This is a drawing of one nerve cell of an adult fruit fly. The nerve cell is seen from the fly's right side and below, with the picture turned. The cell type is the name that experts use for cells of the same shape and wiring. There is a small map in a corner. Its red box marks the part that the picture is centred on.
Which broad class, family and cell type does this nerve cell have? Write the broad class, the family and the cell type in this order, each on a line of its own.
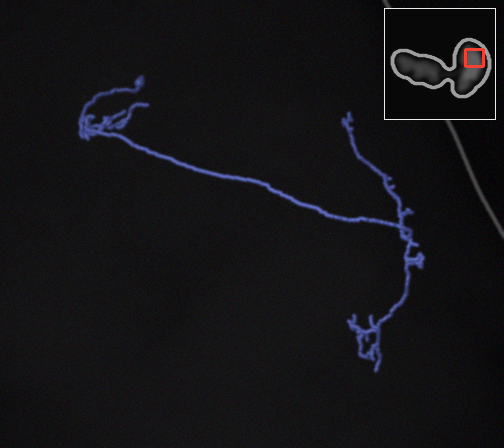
central-brain intrinsic neuron
class Kenyon Cell
KCa'b'-m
